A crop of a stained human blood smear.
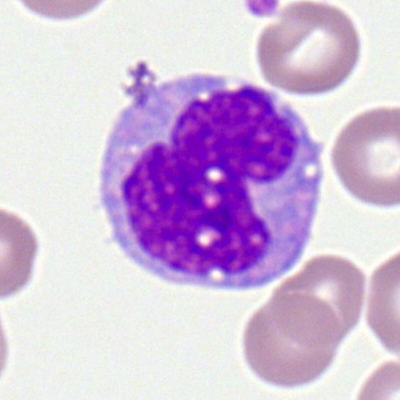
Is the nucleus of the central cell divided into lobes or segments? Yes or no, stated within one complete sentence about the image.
Yes, into two or more lobes the nucleus of this cell is divided.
